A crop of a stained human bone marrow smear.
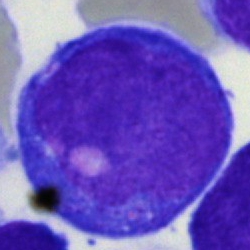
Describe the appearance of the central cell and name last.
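The chromatin is finely and evenly dispersed. A single pale oval spot sits in the lower half of the nucleus. The cytoplasm stains deep blue, and a few fine pinkish granules lie within it at the bottom of the cell. This is a proerythroblast.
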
